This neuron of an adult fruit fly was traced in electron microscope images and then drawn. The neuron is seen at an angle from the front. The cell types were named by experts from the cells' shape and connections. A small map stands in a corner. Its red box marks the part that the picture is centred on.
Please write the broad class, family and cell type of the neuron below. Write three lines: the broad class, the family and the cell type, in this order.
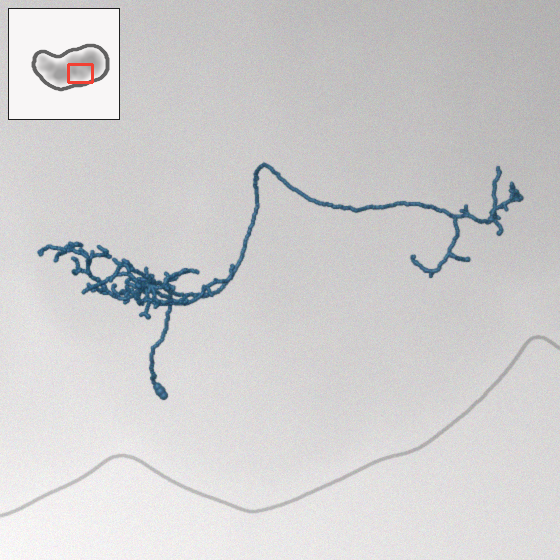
central-brain intrinsic neuron
hemilineage LB3
CB1023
